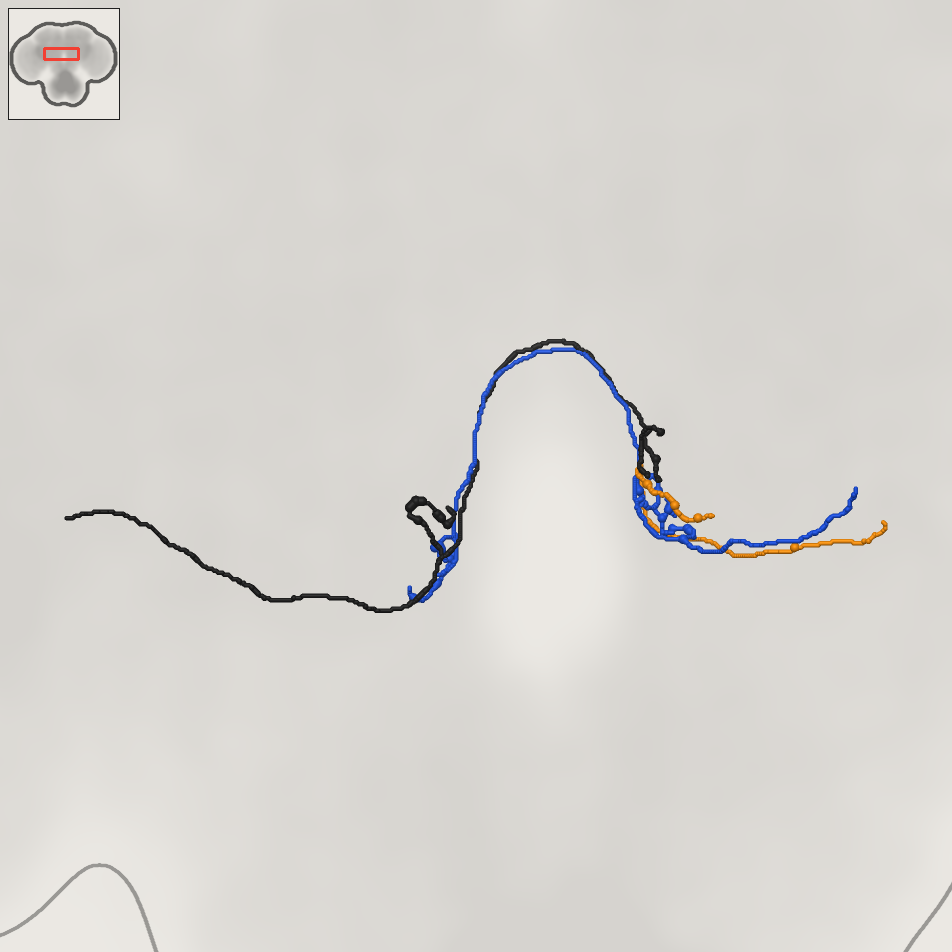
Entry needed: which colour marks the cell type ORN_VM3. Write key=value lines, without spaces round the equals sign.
colour=blue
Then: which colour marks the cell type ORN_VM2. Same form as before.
colour=black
